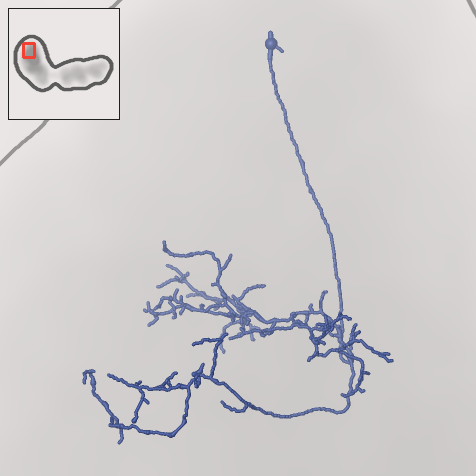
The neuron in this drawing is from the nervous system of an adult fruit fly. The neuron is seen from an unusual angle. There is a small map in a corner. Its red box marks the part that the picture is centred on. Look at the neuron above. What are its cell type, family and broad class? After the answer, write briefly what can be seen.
Its cell type is PVLP133. Its family is hemilineage VPNp1_medial. Its broad class is central-brain intrinsic neuron. The cell body can be seen at the top of the picture. The picture shows dozens of branch ends.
